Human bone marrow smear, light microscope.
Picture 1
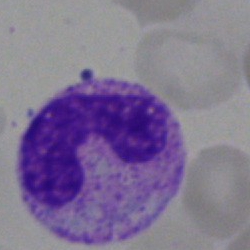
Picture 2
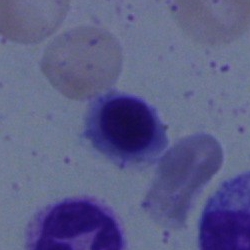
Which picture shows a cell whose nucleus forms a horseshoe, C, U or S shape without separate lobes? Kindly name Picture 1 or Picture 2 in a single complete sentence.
A curved band nucleus without separate lobes belongs to the cell in Picture 1.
